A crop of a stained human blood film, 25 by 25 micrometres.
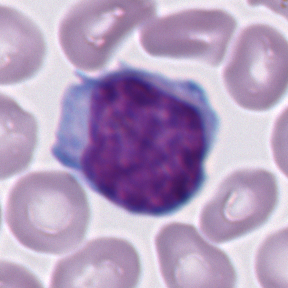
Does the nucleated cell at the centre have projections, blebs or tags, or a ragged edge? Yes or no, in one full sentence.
Yes, what the cell shows is a rough outline, frayed or with projections, blebs or tags.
